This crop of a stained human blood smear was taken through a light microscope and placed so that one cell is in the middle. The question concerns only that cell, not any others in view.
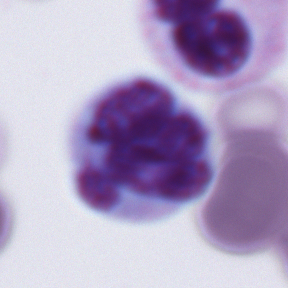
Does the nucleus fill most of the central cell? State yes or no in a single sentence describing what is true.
Yes, the cytoplasm forms only a narrow rim around its nucleus.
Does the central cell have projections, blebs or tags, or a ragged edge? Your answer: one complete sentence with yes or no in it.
No, no projections, blebs or ragged parts break the cell's outline.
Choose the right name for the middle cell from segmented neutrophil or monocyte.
monocyte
